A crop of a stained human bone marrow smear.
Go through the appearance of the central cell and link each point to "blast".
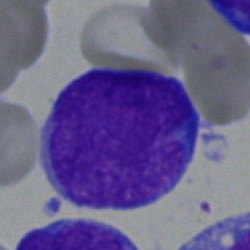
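The cell is round with a smooth outline, and its chromatin is fine and evenly spread. What fits the blast best is how much of the cell the nucleus takes up: almost all of it, leaving only a narrow rim of cytoplasm.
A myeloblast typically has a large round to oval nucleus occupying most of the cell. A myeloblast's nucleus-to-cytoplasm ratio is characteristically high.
The one thing that sits less neatly is the colour of that rim, which here is deep blue.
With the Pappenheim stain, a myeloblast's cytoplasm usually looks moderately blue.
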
